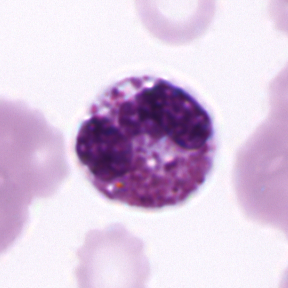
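Eosinophil, the central cell in this stained smear of human peripheral blood. Its outline is round and smooth, and you won't find nucleoli in the nucleus. Coarse pinkish-purple granules fill the cytoplasm, with one small orange-red granule standing out near the lower left edge.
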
